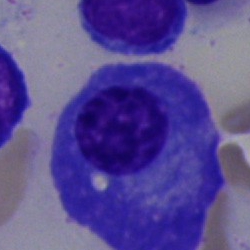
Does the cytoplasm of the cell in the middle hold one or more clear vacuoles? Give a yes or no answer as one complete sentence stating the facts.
Yes, in the cytoplasm of the cell there is at least one clear vacuole.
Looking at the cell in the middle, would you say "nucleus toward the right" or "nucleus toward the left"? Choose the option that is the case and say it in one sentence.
Its nucleus is located toward the left side of the cell.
